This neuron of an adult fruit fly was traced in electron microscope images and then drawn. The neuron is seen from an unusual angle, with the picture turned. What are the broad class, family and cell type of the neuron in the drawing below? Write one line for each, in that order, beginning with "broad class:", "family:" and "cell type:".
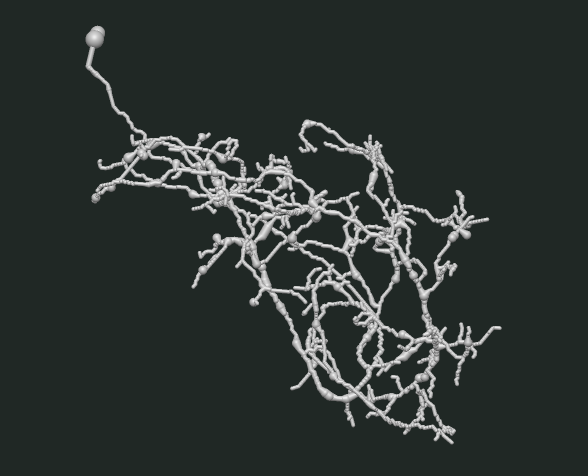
broad class: nerve-cord intrinsic neuron
family: hemilineage 21A
cell type: IN21A048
